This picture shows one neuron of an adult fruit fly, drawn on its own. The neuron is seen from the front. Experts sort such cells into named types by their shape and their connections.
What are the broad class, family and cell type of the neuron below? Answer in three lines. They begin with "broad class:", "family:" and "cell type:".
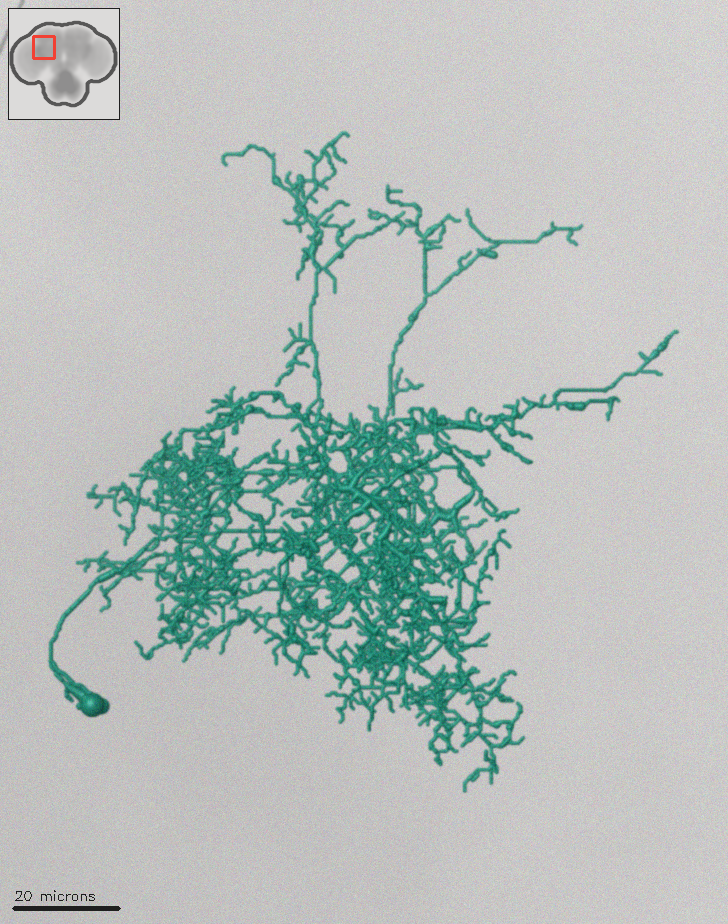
broad class: central-brain intrinsic neuron
family: hemilineage VLPl2_medial
cell type: AVLP163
